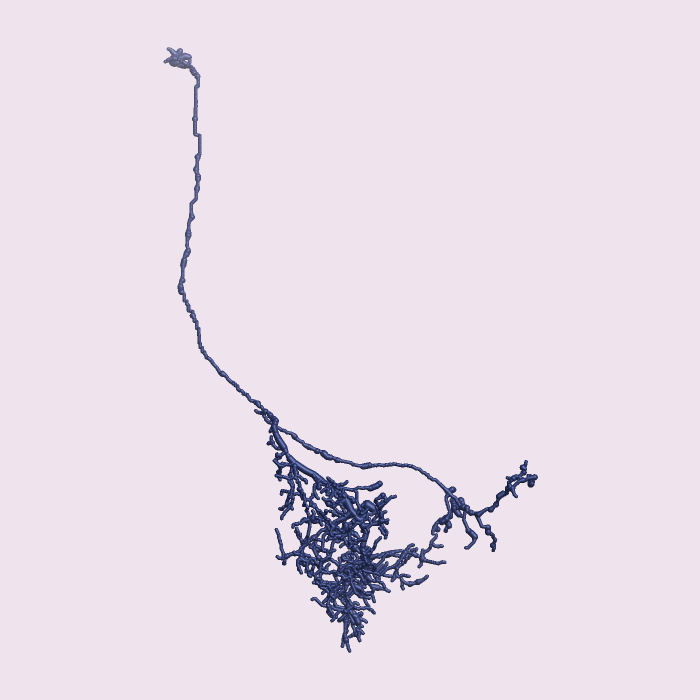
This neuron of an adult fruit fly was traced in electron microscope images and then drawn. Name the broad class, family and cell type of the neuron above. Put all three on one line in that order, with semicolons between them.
central-brain intrinsic neuron; hemilineage DM1_antero_ventral; SAD077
